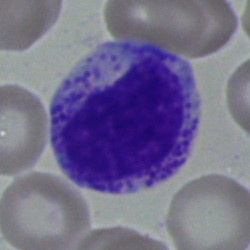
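Myelocyte, the central cell in a stained human bone marrow smear. Its outline is round and smooth. The cytoplasm is pale blue, with dark purple granules scattered through it. No vacuoles are seen in the cytoplasm.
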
